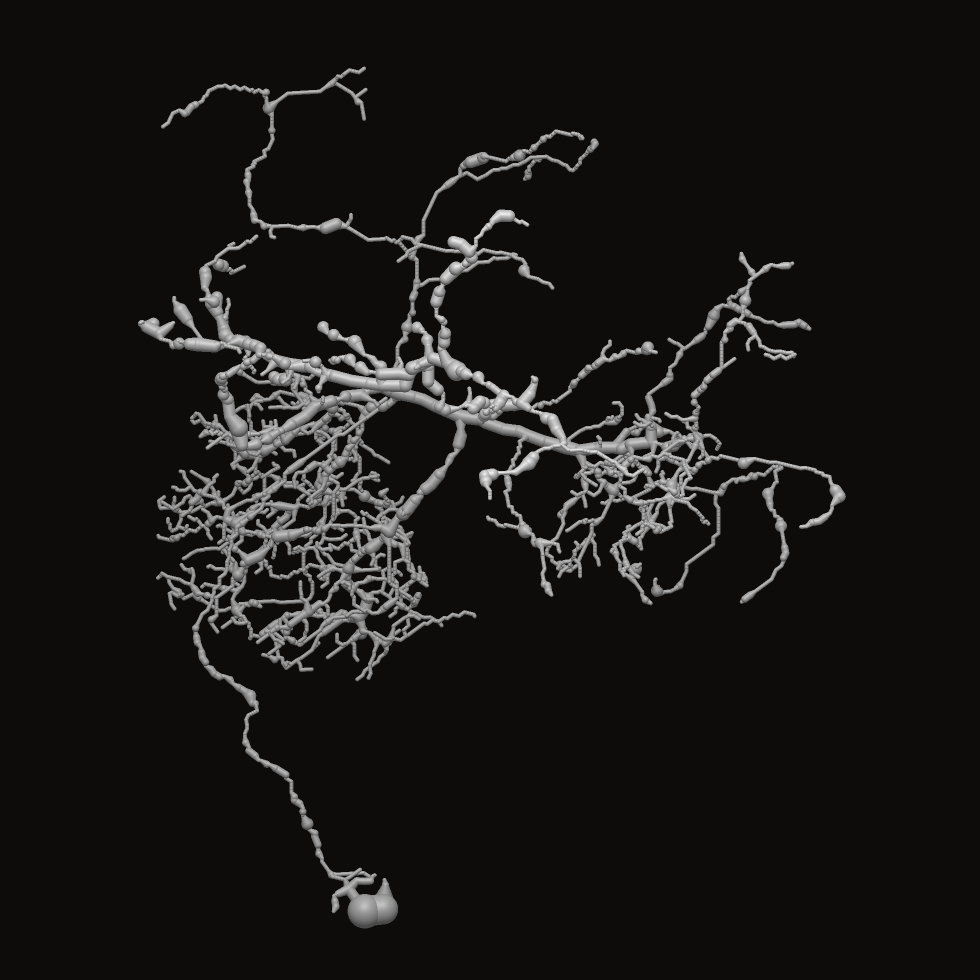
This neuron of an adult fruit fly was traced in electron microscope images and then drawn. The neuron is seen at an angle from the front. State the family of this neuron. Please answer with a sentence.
The family is hemilineage VLPl&p1_lateral.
